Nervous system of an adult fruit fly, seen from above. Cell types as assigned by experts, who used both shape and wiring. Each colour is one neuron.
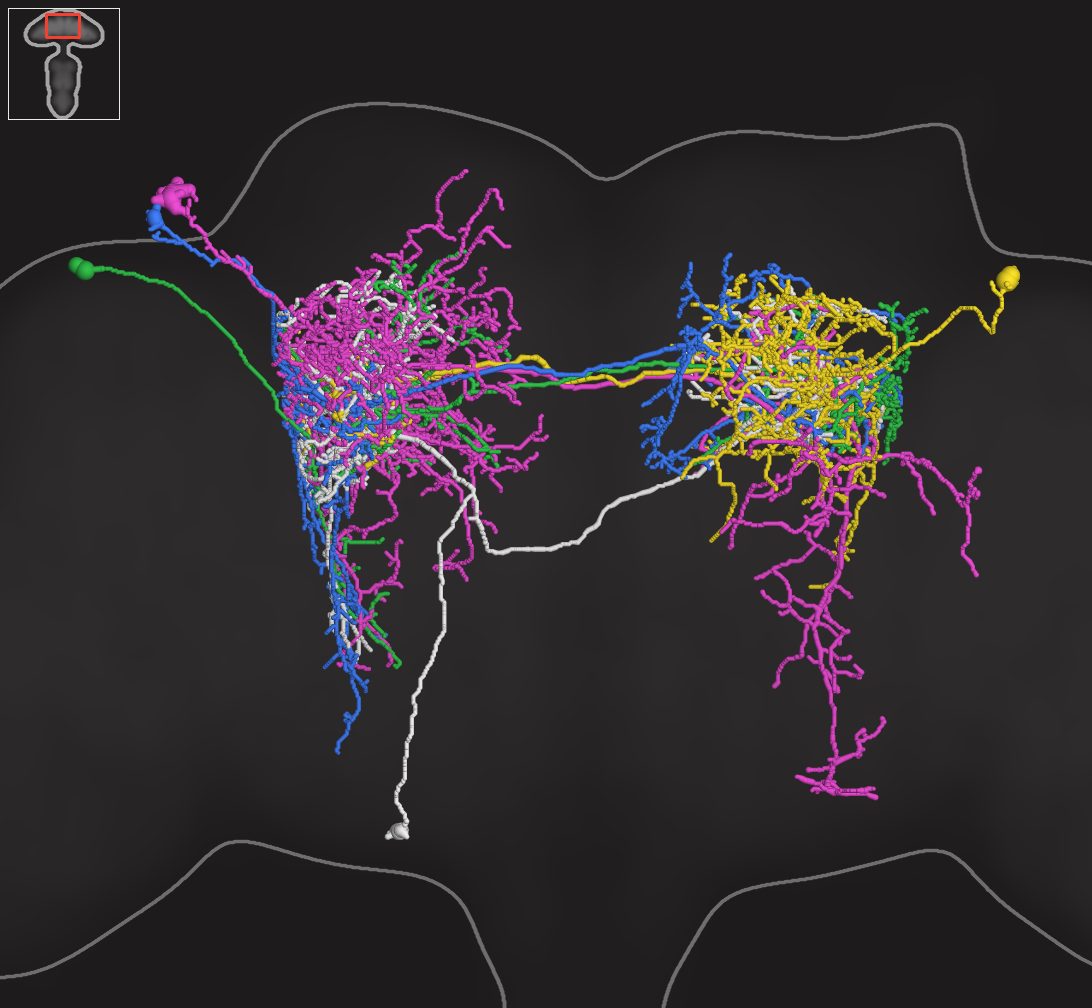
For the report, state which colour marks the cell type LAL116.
blue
